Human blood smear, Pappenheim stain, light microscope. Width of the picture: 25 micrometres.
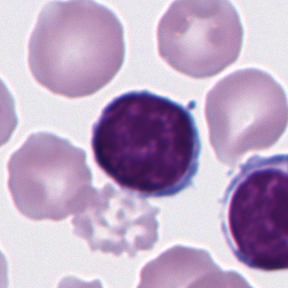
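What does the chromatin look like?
Dense, dark purple and coarsely clumped.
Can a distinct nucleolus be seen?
No.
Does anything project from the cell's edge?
Yes: one tiny knob, at the upper right.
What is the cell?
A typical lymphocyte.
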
